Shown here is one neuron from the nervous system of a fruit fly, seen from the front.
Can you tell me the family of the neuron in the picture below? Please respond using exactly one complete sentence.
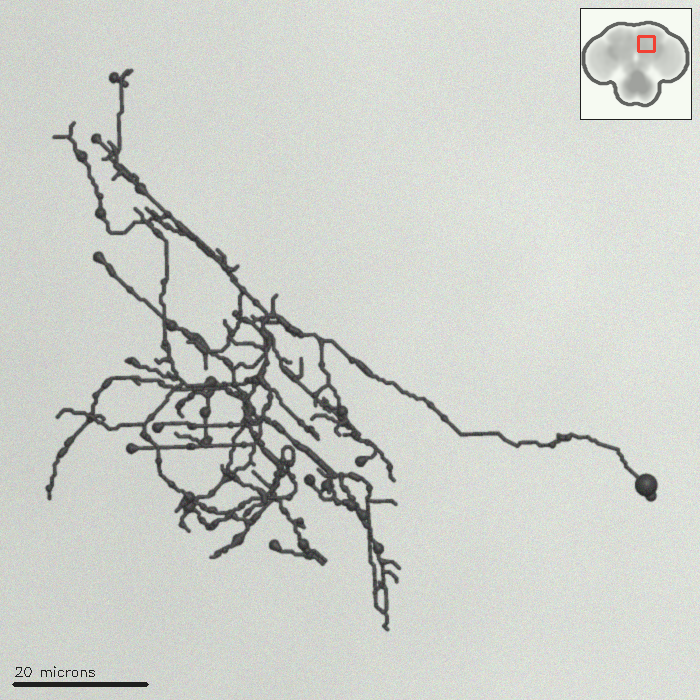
This neuron has hemilineage EBa1 as its family.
